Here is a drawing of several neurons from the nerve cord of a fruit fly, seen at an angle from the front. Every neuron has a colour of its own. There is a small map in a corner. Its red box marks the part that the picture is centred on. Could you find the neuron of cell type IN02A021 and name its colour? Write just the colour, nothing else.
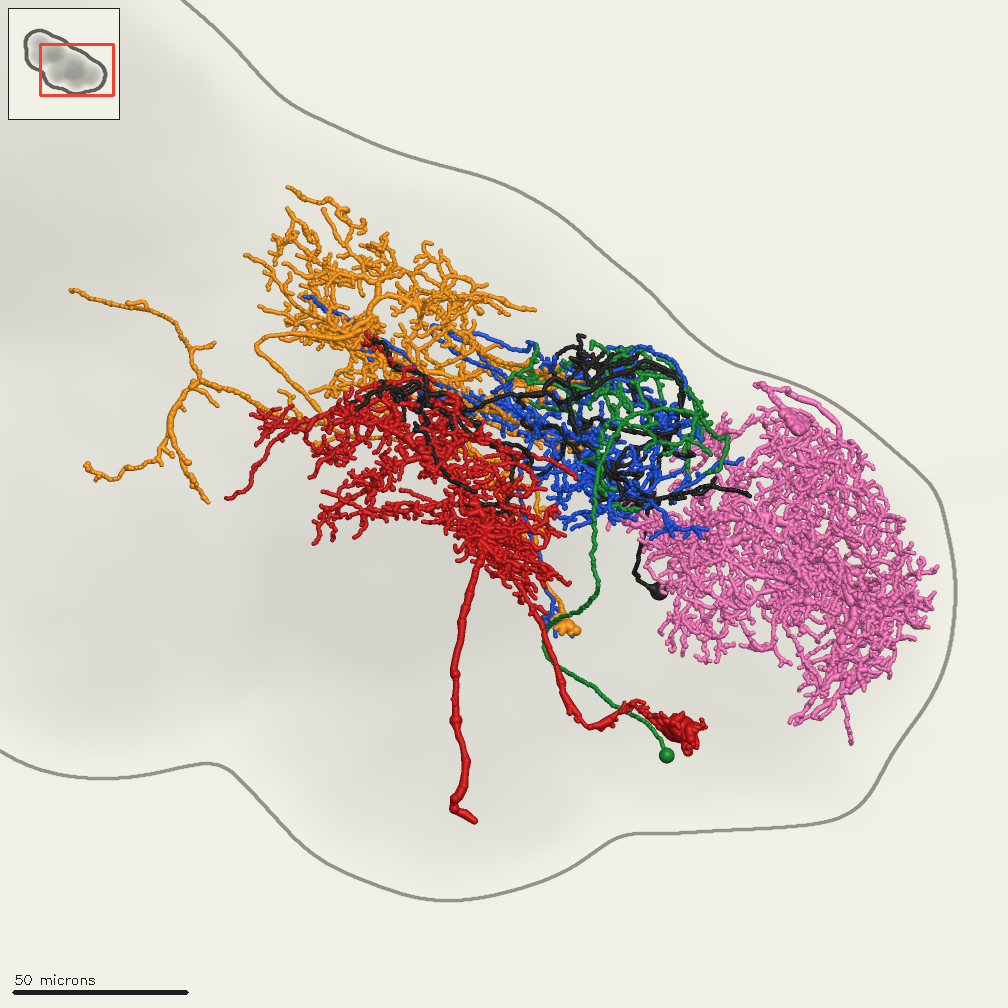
blue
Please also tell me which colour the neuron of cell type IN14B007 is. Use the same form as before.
orange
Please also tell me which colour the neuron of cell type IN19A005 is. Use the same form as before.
pink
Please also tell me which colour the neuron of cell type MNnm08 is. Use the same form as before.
red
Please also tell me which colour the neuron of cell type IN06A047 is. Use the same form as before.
black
